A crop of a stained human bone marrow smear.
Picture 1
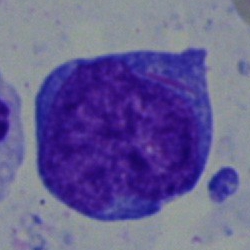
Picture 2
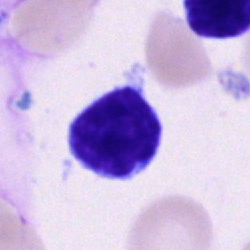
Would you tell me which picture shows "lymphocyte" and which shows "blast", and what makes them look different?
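Picture 1 is the blast; picture 2 is the lymphocyte. Chromatin: finely granular and evenly spread in picture 1; very dark purple and dense in picture 2.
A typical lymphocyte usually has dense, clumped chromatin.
Picture 2 agrees with this; the fine chromatin of picture 1 does not. Cytoplasm: a thin, deep blue rim in picture 1; in picture 2, at most a barely visible rim, the nucleus filling almost the entire cell.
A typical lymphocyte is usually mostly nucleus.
Nucleus in picture 2: a single unlobed mass, no nucleoli seen. Granules: none seen in either cell.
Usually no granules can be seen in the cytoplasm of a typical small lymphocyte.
Outline: broadly rounded with a small angular peak at the upper right in picture 1; roughly round with slightly flattened, angular sides in picture 2. Picture 1 also has a small dark purple body just outside the cell at the lower right.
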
